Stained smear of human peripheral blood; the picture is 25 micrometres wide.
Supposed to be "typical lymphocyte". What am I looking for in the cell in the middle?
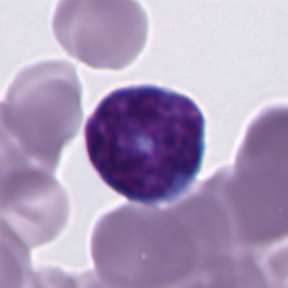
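Goes with typical lymphocyte: a round nucleus filling nearly the whole cell.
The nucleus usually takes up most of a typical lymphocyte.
Cytoplasm scant, at most a thin rim at the edge, also in keeping.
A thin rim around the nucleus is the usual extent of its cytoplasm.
Nucleus measures about 10 micrometres across.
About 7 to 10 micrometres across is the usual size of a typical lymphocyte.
The nucleus alone already reaches the upper end of that range. Chromatin dense, dark purple, coarsely clumped. A small pale spot lies near the centre of the nucleus.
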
